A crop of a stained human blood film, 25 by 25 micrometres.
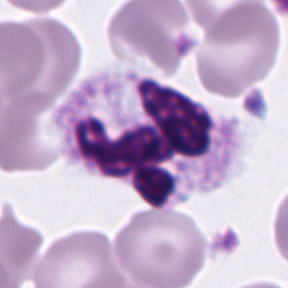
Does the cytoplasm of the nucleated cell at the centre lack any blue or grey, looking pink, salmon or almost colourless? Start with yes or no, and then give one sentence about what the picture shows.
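Yes. The cytoplasm is pale, almost colourless with a faint pinkish tint.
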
